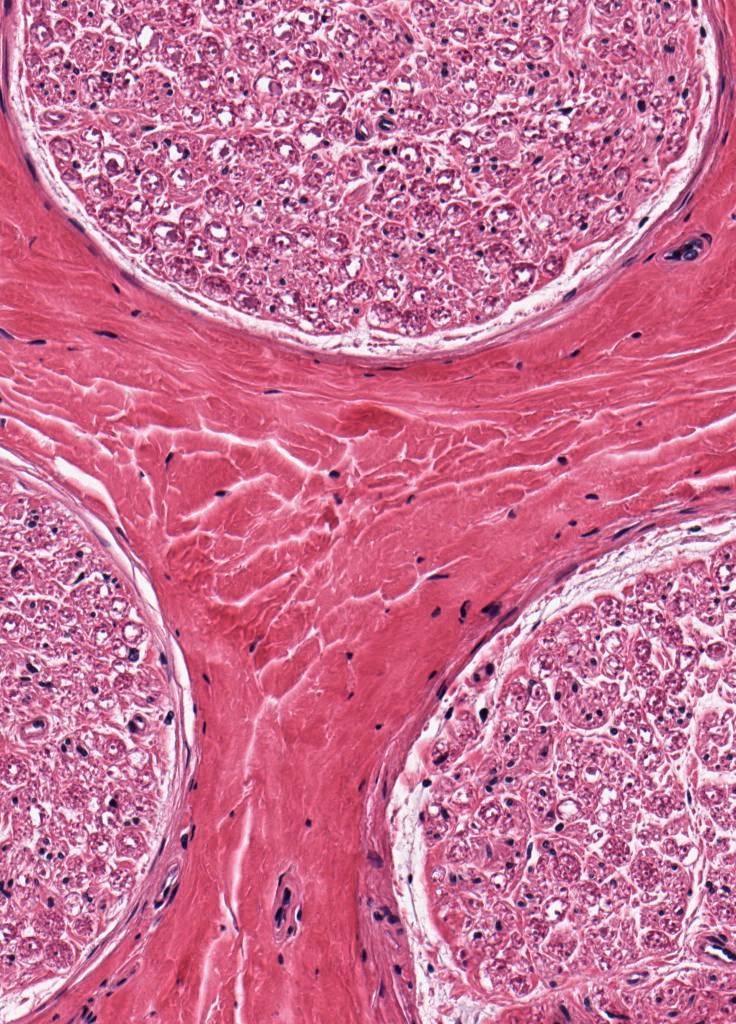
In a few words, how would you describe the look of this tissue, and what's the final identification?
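Three rounded fibre bundles sit top, lower left and lower right, with a band of pink tissue between. Their fibres are cut across, showing many small round profiles packed side by side, often a small central pink axon ringed by a pale, finely stranded ring. Small dark oval nuclei are scattered through each bundle. That's tibial nerve.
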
